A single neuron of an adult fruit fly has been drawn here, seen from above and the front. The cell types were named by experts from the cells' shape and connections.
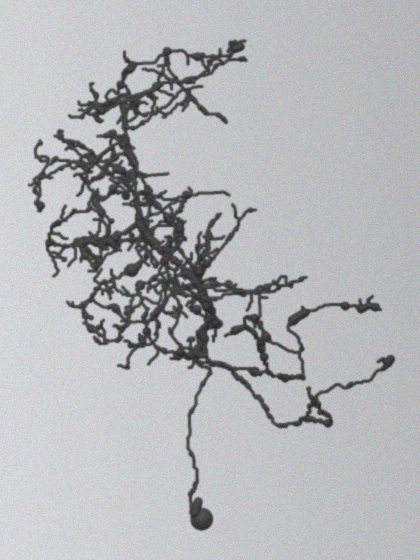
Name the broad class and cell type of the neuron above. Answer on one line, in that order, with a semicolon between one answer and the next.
central-brain intrinsic neuron; AVLP373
